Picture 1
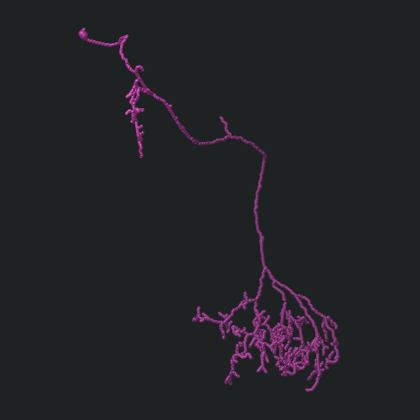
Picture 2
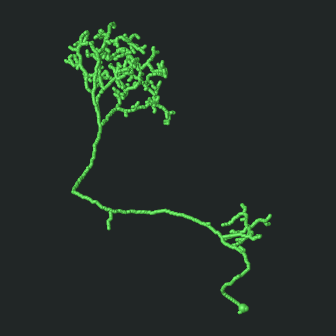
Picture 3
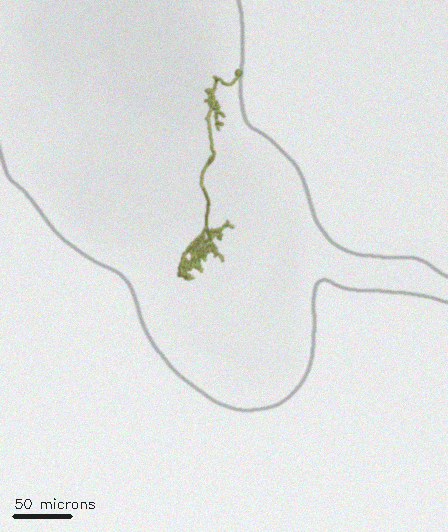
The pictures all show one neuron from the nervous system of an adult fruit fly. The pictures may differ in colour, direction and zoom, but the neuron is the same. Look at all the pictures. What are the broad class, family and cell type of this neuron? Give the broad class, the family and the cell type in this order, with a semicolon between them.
visual projection neuron; hemilineage PSp3; LC46b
